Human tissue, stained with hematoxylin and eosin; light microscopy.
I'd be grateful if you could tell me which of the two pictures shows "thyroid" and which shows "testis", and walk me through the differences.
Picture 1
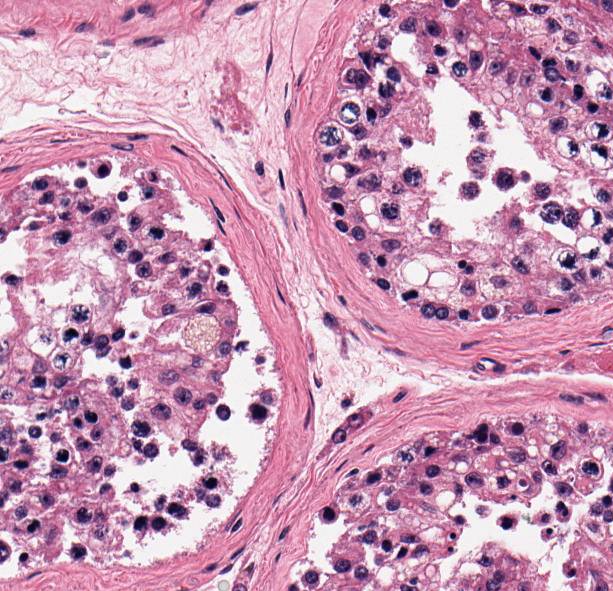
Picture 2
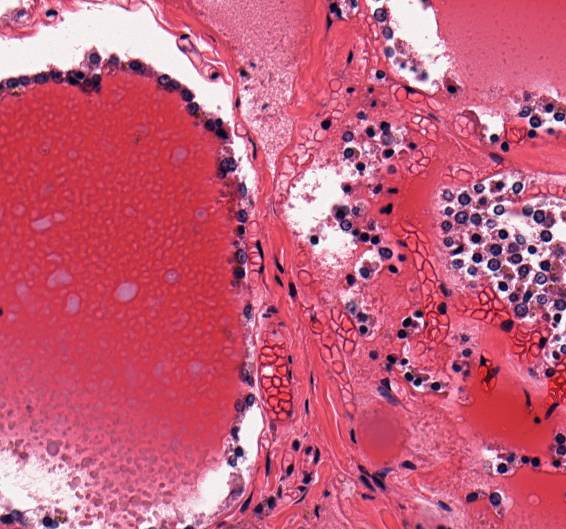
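Shown in picture 1 is testis, and in picture 2, thyroid. Picture 1 holds parts of three large rounded tubules, parted by a narrow central wedge of stroma and lined by stratified epithelium of rounded cells stacked several layers deep from the wall toward the centre. Picture 2 has a large colloid-filled follicle in its left half, lined by a single layer of flattened to low cuboidal cells with dark round nuclei.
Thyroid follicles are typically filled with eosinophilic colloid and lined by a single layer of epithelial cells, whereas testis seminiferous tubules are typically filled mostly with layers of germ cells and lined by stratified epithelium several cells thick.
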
